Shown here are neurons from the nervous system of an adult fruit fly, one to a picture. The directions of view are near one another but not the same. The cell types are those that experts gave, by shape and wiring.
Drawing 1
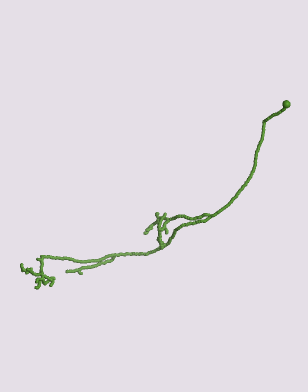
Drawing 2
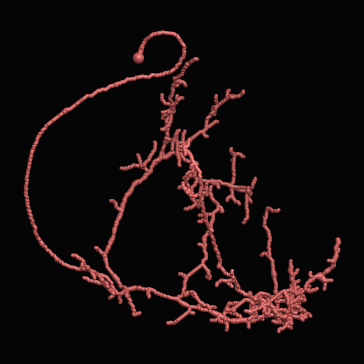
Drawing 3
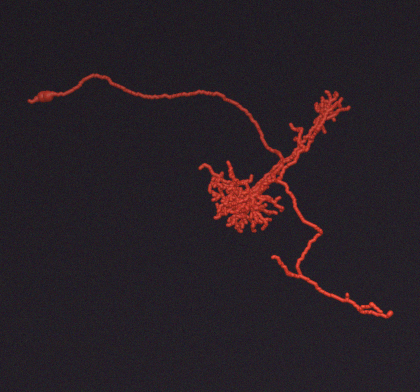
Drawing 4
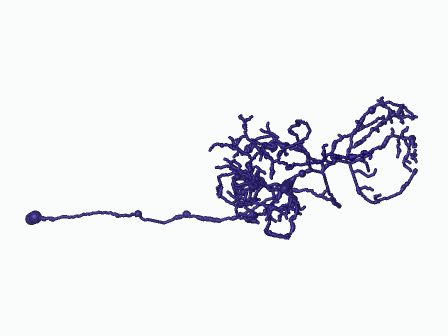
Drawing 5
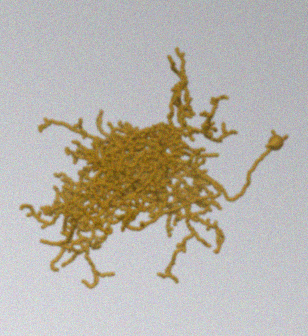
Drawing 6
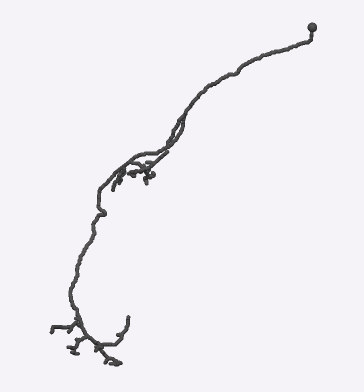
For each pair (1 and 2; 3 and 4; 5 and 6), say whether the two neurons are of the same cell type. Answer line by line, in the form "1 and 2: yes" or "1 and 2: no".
1 and 2: no
3 and 4: yes
5 and 6: no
